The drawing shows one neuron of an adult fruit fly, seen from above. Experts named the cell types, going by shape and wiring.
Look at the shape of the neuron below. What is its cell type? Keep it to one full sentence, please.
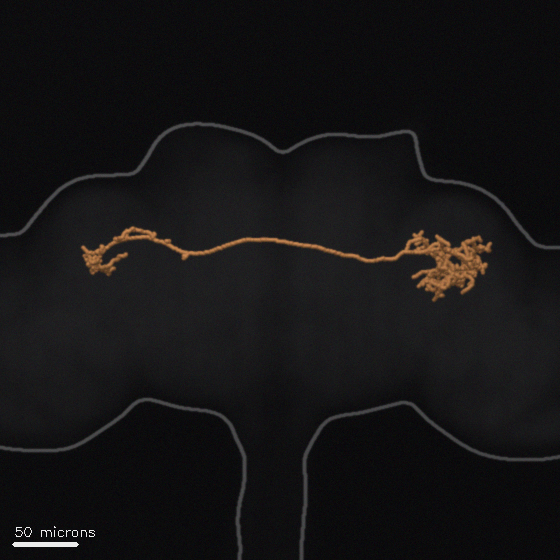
This neuron represents the cell type AVLP338.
